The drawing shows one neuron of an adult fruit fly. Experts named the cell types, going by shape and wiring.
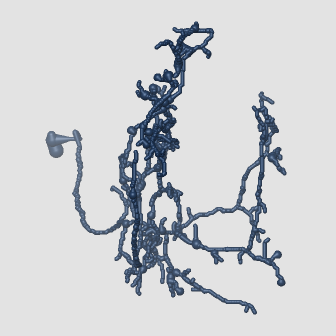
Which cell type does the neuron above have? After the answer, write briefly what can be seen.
Its cell type is LHAD1f4. It is a central-brain intrinsic neuron. The cell body can be seen on the left of the picture. The picture shows dozens of branch ends.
